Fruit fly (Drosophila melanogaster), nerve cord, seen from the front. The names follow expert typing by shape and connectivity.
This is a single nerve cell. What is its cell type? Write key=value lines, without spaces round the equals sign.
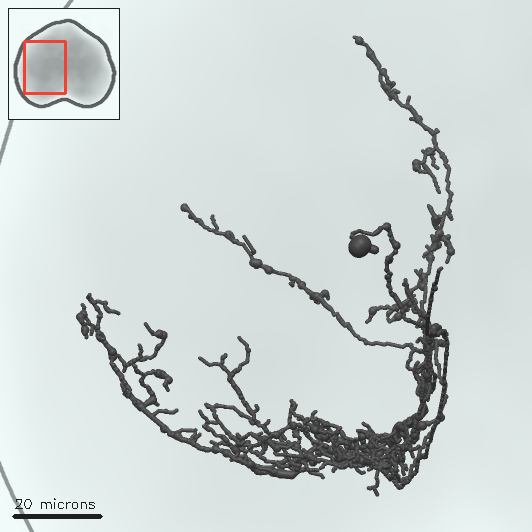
cell_type=AN17A068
